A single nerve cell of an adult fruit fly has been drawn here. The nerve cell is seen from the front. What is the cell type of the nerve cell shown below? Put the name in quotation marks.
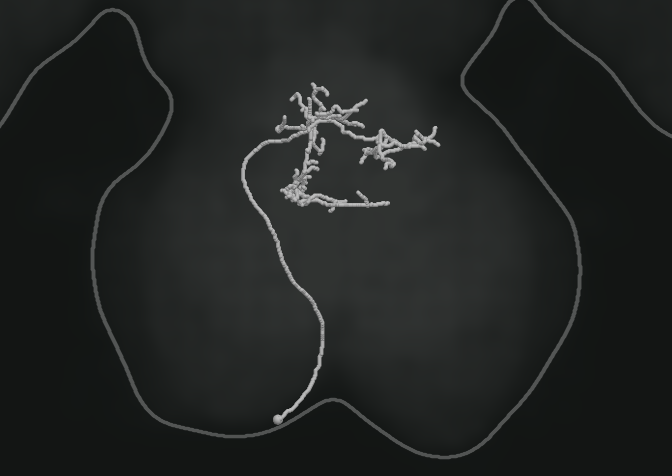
"IN06A087"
